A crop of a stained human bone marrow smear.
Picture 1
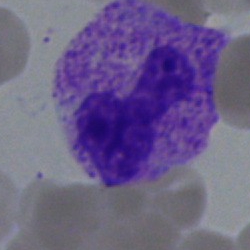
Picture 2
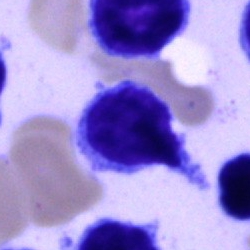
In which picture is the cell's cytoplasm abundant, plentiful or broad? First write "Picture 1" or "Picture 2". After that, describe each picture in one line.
Picture 1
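In picture 1: The cytoplasm is abundant and pale pinkish-lilac.
In picture 2: Only a scant rim of cytoplasm is visible around the dark staining body of the cell.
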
